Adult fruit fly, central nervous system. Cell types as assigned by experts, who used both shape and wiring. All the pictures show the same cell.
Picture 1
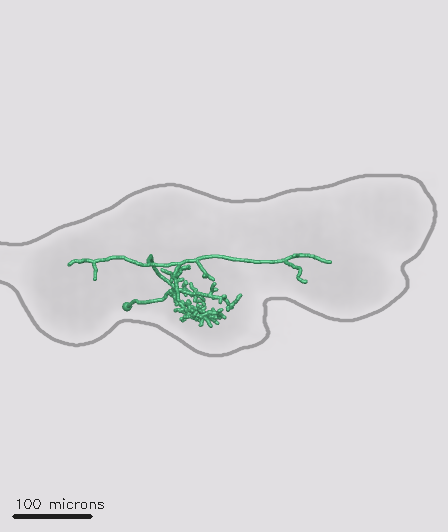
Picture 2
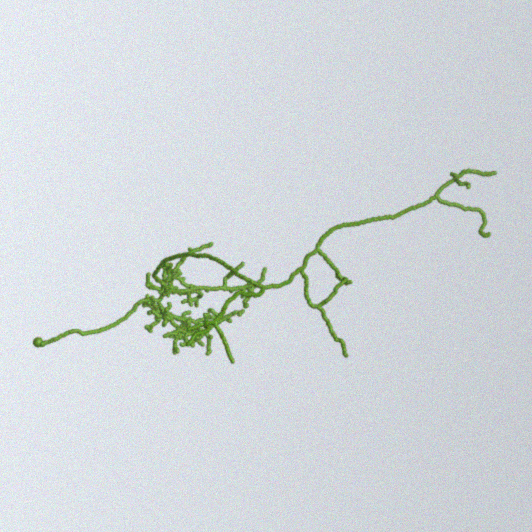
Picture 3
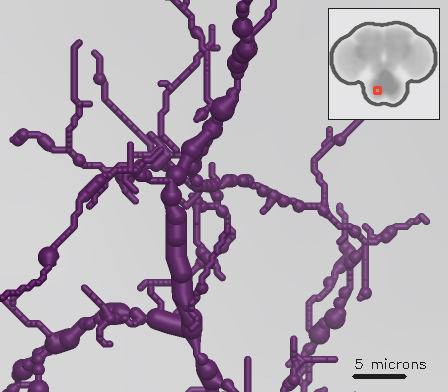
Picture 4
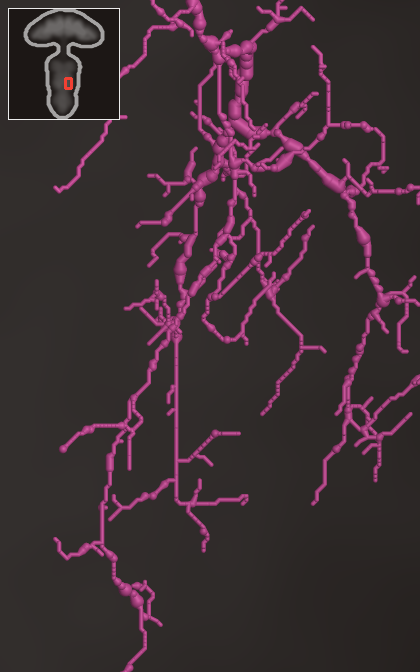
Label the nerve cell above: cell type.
IN08B054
